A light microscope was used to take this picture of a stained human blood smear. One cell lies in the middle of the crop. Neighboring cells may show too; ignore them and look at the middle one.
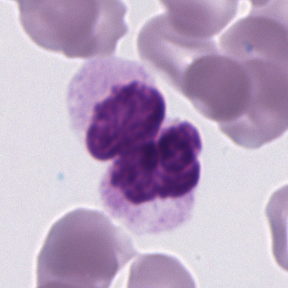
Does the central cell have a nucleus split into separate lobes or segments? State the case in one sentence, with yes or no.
Yes, there are two or more lobes making up the nucleus of the cell.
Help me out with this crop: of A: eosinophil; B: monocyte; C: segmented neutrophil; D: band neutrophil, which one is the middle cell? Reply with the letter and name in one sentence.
The cell at the centre, correctly named in option C, is a segmented neutrophil.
